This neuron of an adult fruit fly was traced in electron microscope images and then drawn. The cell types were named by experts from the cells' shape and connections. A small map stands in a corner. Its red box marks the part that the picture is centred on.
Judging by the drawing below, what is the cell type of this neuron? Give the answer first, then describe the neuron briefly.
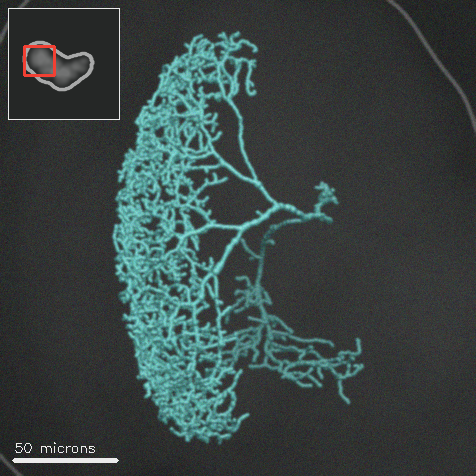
Its cell type is LPT22. This is a visual projection neuron. By the scale bar it is about 200 microns tall in this view. As drawn here it is taller than it is wide.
